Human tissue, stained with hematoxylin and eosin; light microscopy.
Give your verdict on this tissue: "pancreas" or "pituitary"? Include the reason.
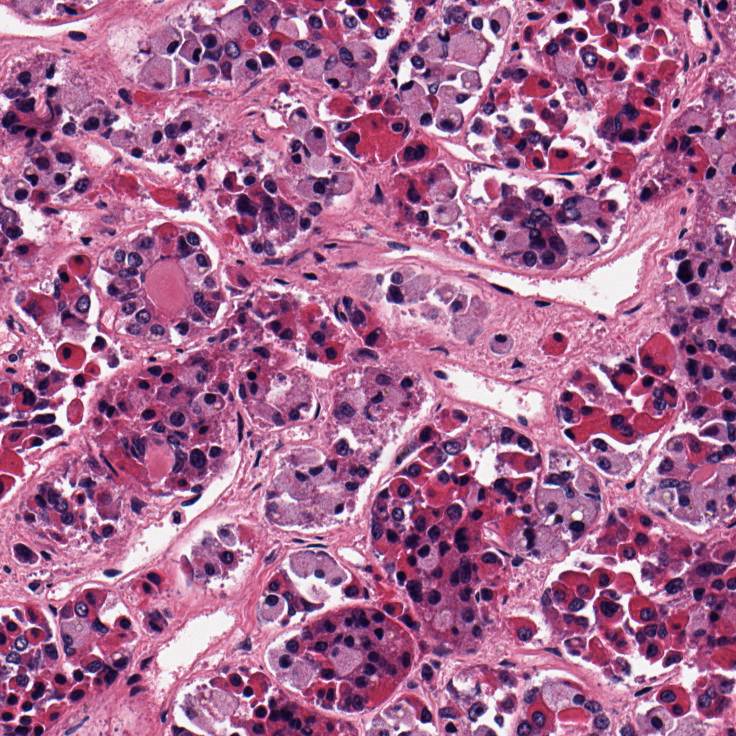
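Pituitary. Rounded cell nests, parted by thin pink connective-tissue strands, fill the entire field.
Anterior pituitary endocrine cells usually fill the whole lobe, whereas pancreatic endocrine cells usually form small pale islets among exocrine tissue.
Within the nests, cells with intensely red, eosinophilic cytoplasm intermingle with pale grey-lilac ones, so most nests hold more than one cell type. Nuclei are mostly round, dark, fairly even-sized, one per cell.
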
